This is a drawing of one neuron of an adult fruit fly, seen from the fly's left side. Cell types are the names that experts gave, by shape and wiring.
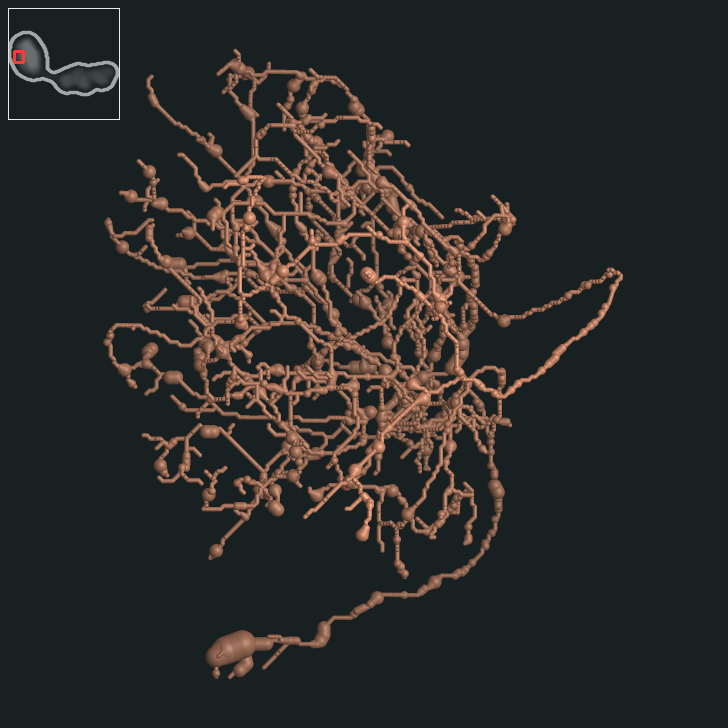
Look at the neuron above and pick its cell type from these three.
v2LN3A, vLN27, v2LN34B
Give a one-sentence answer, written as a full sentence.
This neuron is categorized as cell type v2LN3A.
